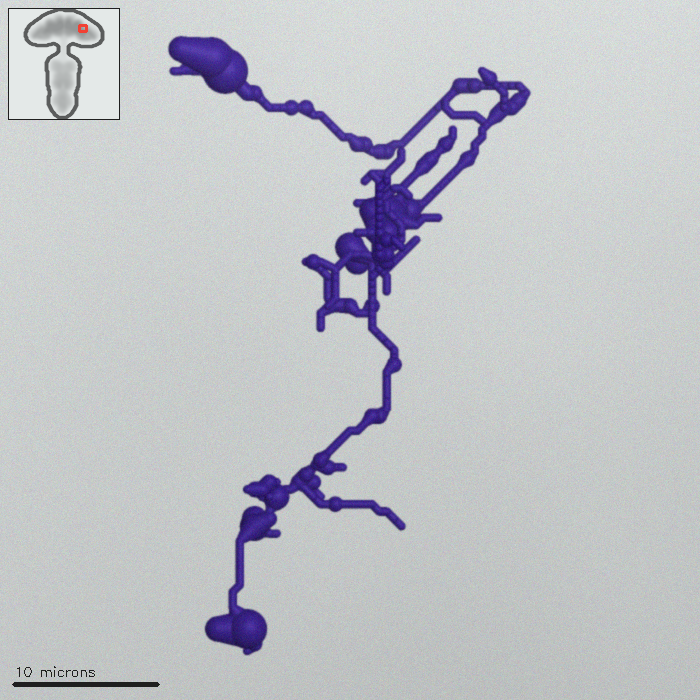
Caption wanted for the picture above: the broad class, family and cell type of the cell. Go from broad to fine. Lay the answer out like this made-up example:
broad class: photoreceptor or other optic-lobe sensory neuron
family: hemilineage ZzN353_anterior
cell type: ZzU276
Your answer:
broad class: optic-lobe intrinsic neuron
family: Mi
cell type: Mi4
